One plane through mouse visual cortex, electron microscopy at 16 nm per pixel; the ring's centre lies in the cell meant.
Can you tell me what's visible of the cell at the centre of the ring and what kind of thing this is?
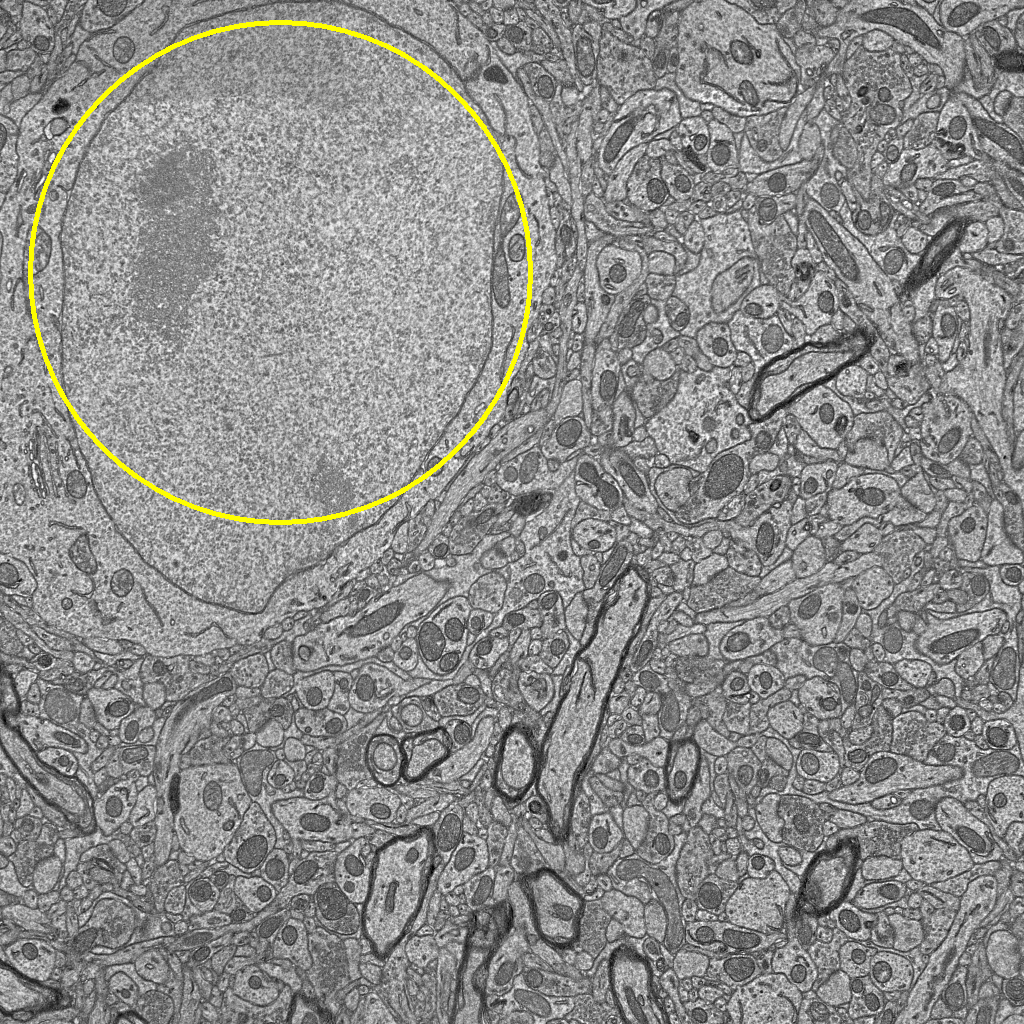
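See how the nuclear envelope runs smoothly, with no deep folds. The chromatin's pale and finely dispersed, without dark clumps along the envelope. There's a large, irregular, darker granular patch left of the nuclear centre, and a second, smaller darker one near the bottom of the nucleus. The cell at the centre of the ring is an excitatory neuron.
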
